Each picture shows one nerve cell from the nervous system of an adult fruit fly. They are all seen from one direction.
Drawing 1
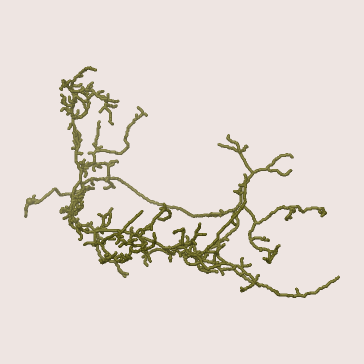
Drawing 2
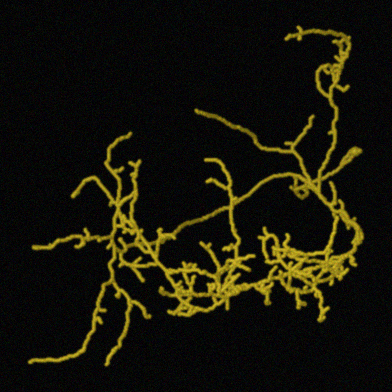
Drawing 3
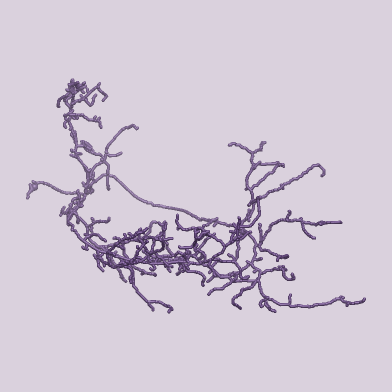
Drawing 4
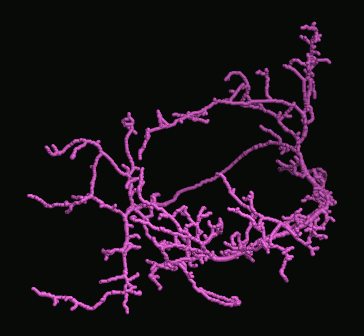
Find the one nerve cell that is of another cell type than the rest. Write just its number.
2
